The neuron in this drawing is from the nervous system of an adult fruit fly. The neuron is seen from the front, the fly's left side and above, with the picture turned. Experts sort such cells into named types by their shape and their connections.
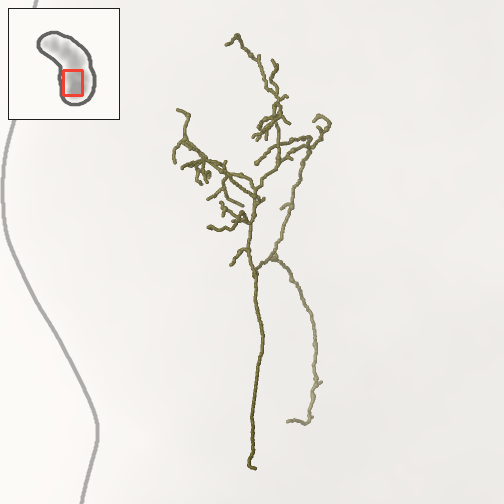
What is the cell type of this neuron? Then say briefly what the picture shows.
The cell type is CB1353. This is a central-brain intrinsic neuron. No cell body is drawn. As drawn here it is more than twice as tall as it is wide.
